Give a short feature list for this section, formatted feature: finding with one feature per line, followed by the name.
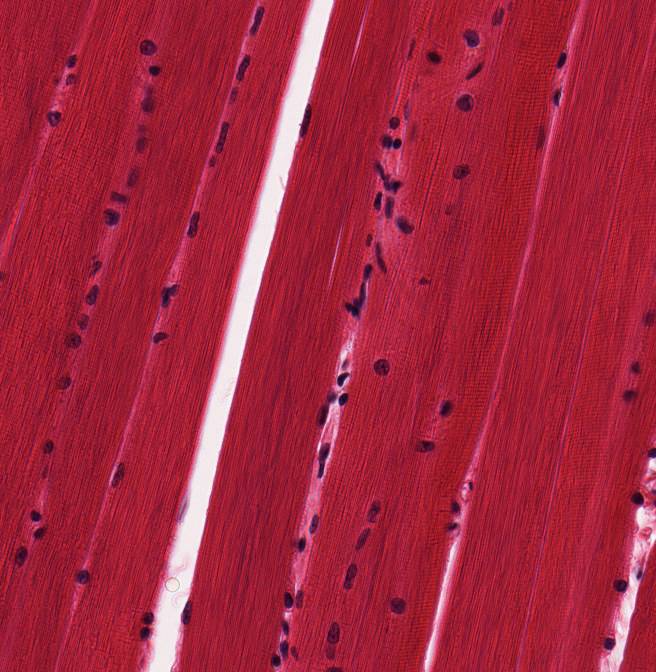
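Arrangement: long, parallel, unbranched fibres running diagonally, lower left to upper right, across the whole field
Nuclear position: at the fibre edges, against the cell margin, not central
Nuclear shape: dark, oval to elongated, long axis parallel to the fibres
Cytoplasm: deep, even red with eosin
Name: skeletal muscle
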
